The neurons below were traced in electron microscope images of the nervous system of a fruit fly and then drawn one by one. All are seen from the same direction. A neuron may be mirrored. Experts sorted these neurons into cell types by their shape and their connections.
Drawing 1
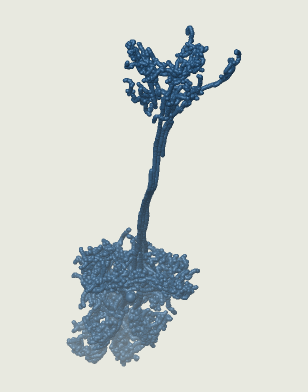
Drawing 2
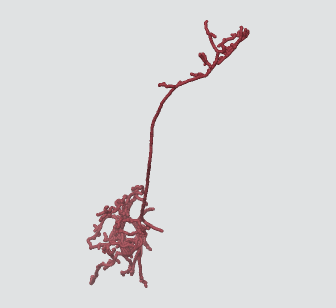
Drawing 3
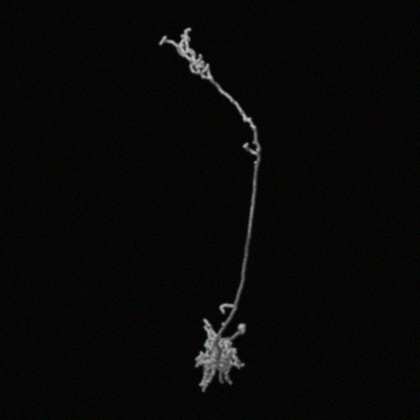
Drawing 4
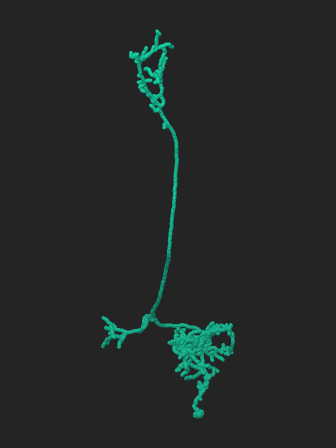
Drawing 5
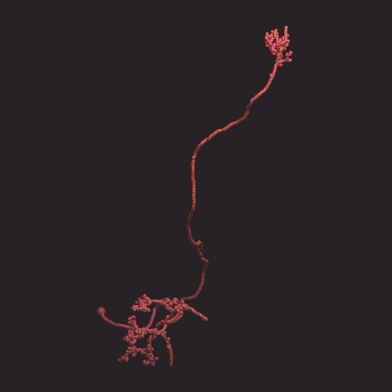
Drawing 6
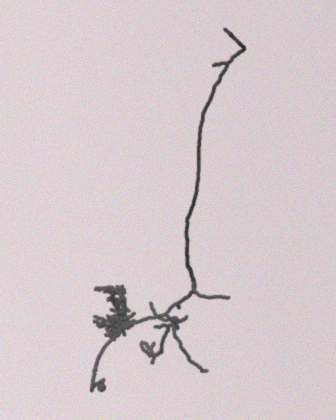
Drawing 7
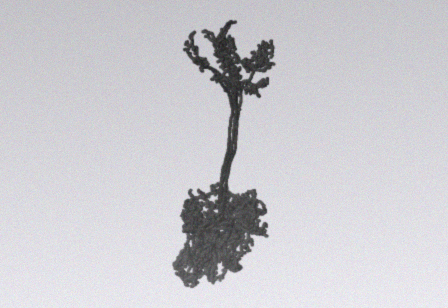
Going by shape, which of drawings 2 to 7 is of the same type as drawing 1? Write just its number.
7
